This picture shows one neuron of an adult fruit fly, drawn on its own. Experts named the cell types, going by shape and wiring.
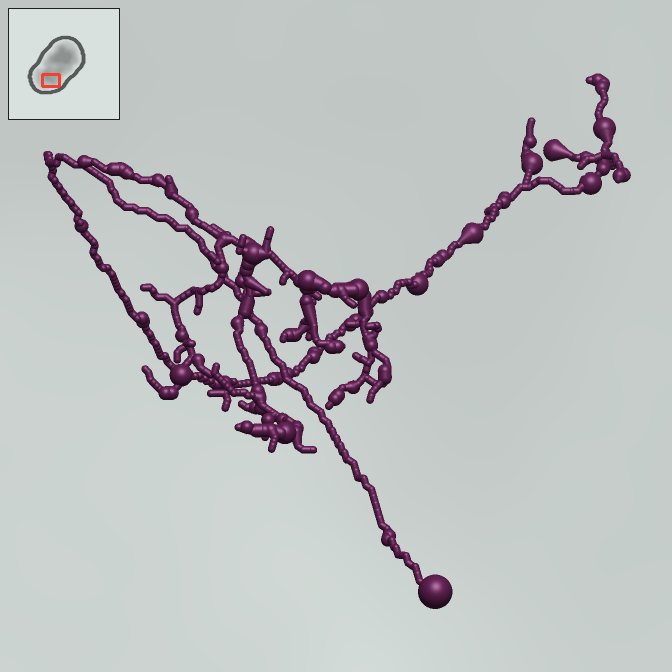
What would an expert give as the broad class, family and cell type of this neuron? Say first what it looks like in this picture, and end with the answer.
The picture shows dozens of branch ends. In this view it is about as wide as it is tall. It is a visual projection neuron. The family is hemilineage VPNd2. It is of cell type LC10e.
